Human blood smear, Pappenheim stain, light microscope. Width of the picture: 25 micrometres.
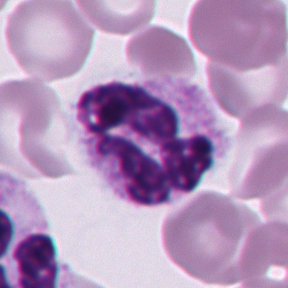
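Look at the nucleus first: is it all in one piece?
No, it is divided into several lobes.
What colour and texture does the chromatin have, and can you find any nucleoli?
The chromatin is dark purple and coarsely clumped, and no nucleoli are visible.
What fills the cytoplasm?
Fine pinkish-violet granules.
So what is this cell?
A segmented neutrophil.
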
